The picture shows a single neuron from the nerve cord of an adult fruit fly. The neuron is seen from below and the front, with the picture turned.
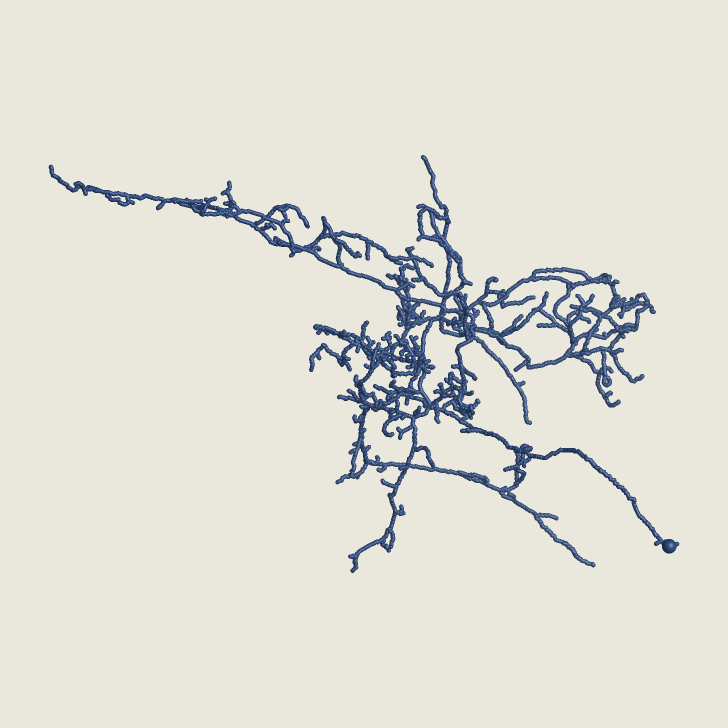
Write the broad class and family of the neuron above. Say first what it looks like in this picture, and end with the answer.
As drawn here it is wider than it is tall. This is a nerve-cord intrinsic neuron. The family is hemilineage 06B.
